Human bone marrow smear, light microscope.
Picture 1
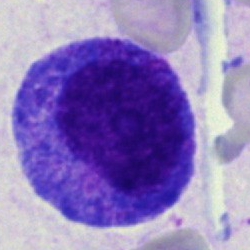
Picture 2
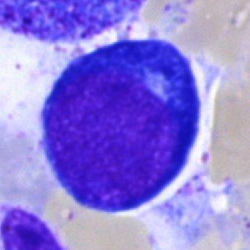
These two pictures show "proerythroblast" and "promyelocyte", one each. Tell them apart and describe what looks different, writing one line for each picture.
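Picture 1 shows a promyelocyte: Fine reddish-purple granules are scattered through the cytoplasm.
Picture 2 shows a proerythroblast: No granules are seen in the cytoplasm.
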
